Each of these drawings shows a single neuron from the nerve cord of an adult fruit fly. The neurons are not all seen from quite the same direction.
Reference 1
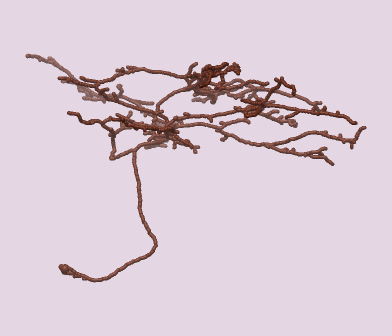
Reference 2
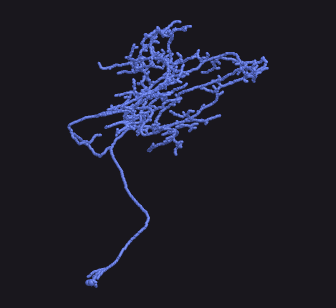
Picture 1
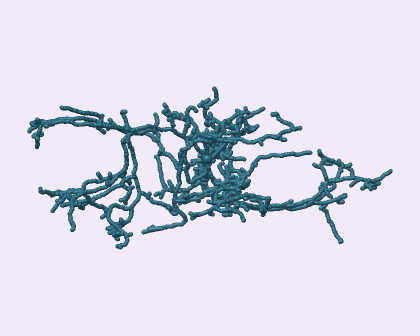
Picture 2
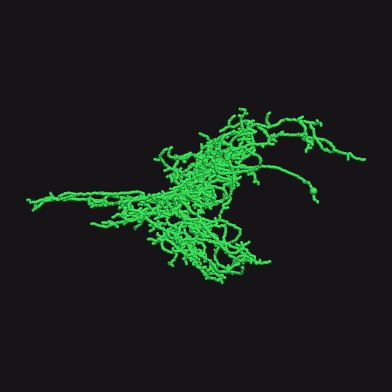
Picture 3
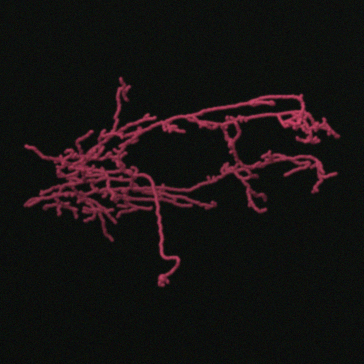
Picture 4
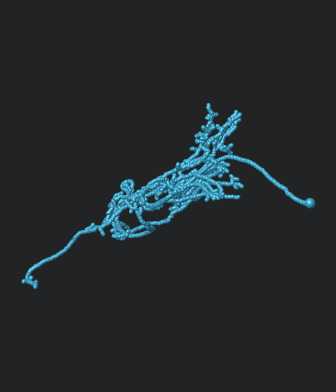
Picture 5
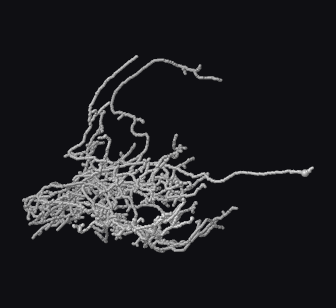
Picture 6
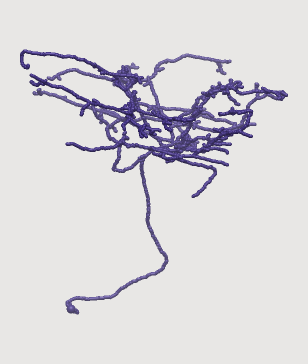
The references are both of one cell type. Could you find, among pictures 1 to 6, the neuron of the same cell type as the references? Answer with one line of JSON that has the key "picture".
{"picture": 6}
